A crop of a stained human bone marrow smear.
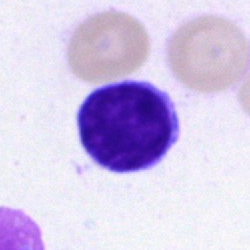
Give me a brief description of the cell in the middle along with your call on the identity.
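Round outline. Nucleus occupies nearly entire cell; chromatin dense, dark purple. Cytoplasm: scant thin rim, mainly right side. Lymphocyte.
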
